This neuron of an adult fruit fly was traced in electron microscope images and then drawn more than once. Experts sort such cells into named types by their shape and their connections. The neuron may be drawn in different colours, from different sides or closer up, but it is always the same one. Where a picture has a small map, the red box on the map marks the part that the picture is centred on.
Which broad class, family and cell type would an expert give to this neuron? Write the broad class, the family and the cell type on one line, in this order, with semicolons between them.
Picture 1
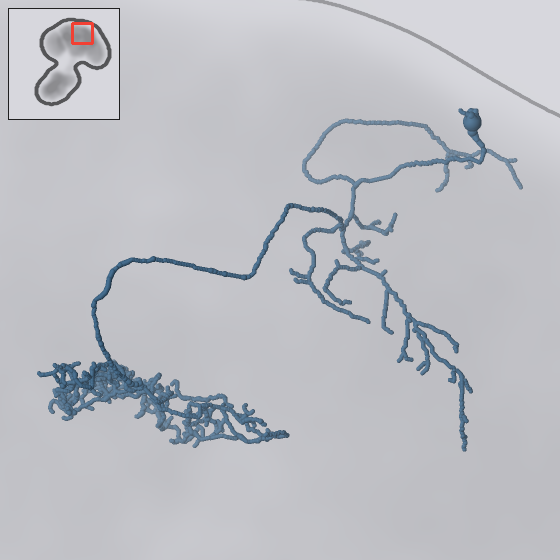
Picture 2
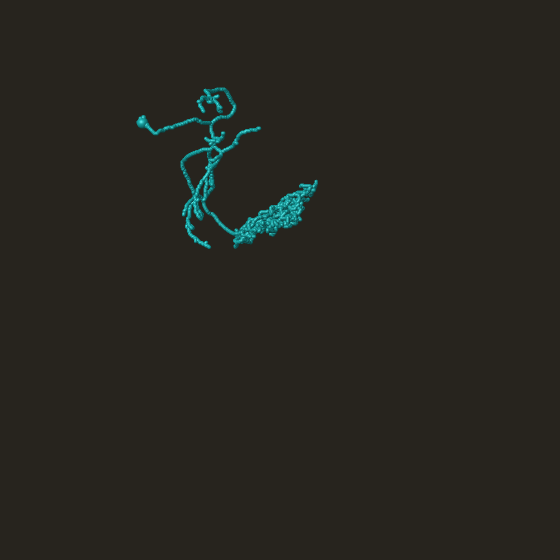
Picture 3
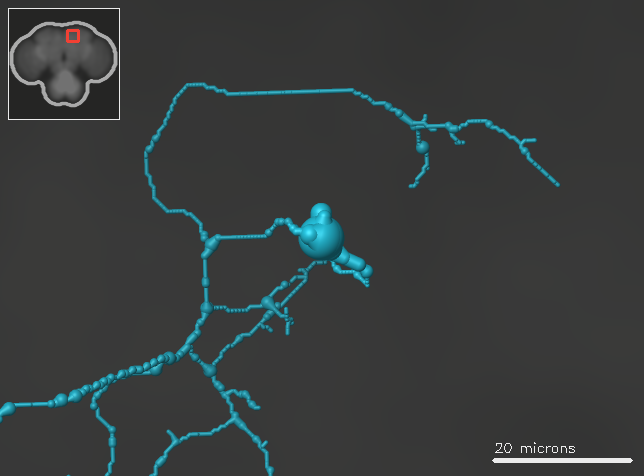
central-brain intrinsic neuron; class CX; FB2B_a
